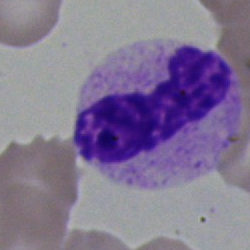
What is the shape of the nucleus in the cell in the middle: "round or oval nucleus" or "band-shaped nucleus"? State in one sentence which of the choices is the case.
The nucleus is a bent band and not a compact round or oval mass, and has no lobes.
